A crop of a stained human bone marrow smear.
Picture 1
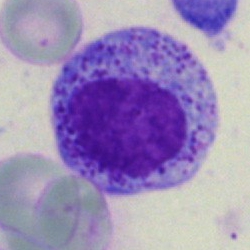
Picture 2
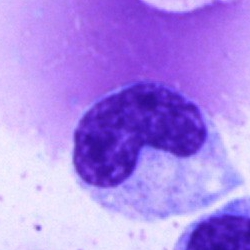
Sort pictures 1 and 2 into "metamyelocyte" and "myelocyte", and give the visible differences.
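Picture 1 shows a myelocyte, and picture 2 shows a metamyelocyte. The metamyelocyte has a kidney-shaped nucleus whose indentation faces downward, and most of its pale greyish-lilac cytoplasm lies below and to the right of the nucleus, filling the notch.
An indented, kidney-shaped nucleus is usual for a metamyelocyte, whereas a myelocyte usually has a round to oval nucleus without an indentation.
The metamyelocyte's chromatin is dark purple and coarsely clumped, and no nucleoli can be made out in its nucleus.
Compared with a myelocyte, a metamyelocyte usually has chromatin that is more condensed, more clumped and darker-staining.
In the myelocyte, numerous dark purple granules are scattered throughout the cytoplasm, and the cytoplasm between them is pale grey-blue. Red cells lie beside the myelocyte at the upper left and lower left, while another nucleated cell, cut off at the lower right corner, lies close to the metamyelocyte.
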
